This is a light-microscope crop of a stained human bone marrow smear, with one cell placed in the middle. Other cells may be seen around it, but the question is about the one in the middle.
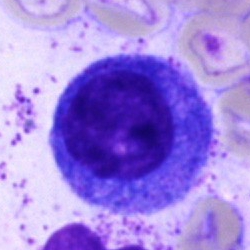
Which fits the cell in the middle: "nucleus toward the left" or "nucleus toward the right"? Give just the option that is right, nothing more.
Nucleus toward the left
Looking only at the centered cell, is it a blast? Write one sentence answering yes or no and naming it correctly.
No, it is not a blast that sits at the centre but a promyelocyte.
